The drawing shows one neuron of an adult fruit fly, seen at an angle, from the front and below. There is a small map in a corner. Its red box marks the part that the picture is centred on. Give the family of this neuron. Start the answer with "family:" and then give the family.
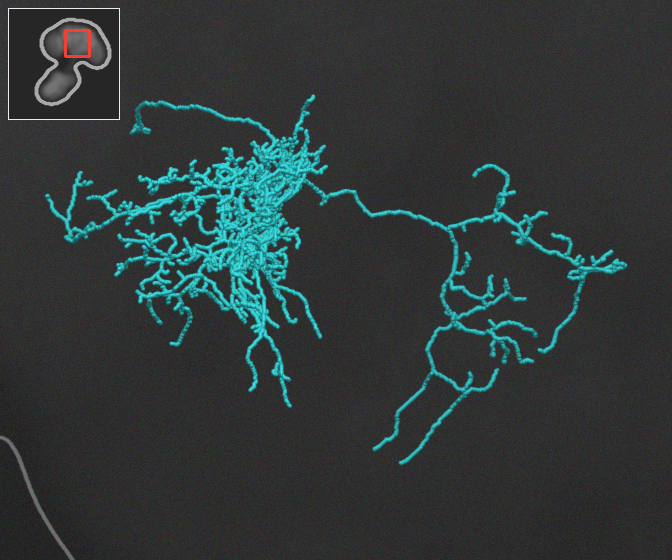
family: hemilineage DM5_central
